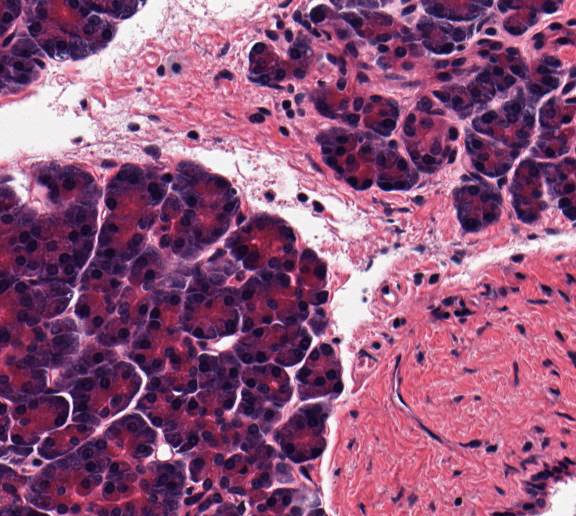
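Pancreas. Lobules of glandular acini occupy the left half and upper right, divided by a band of loose connective tissue running from upper left toward the centre. Acini: small rounded cell clusters with nuclei toward the outer edge. Acinar cytoplasm: basal purple, apical (toward each acinus centre) pink-red. Upper-middle connective tissue between lobules: loose, pale pink, scattered nuclei.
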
